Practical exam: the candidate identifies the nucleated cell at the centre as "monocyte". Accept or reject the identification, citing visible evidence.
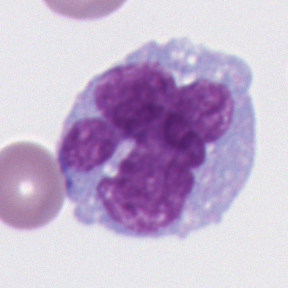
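Yes, monocyte works here, and better than segmented neutrophil. The cytoplasm is pale greyish blue.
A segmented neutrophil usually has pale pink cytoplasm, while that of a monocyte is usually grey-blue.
There are small clear vacuoles too, plainest near the top of the cell.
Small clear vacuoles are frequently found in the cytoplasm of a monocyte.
Otherwise, no coarse coloured granules show, the nucleus fills about 60% of the cell's area, and the outline is roughly oval with a slightly uneven, frayed edge at the top.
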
